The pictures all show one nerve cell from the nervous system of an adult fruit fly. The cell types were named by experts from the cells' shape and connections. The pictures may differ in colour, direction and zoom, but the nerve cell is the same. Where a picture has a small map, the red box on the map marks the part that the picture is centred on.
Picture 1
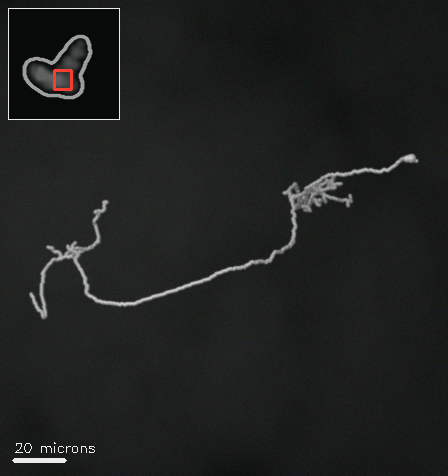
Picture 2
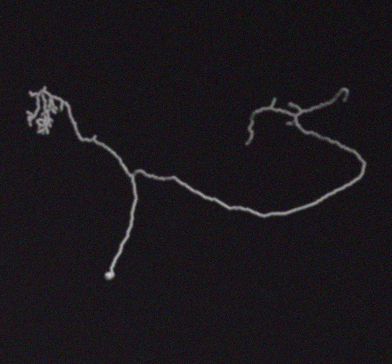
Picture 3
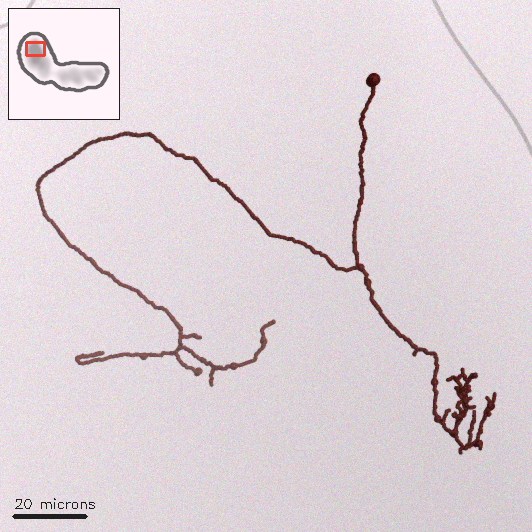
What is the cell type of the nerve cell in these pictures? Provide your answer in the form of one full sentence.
The nerve cell is categorized under cell type LoVP12.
